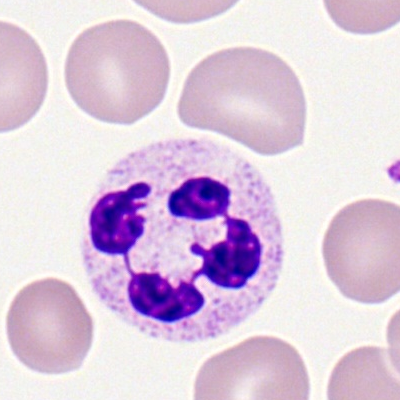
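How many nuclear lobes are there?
Four separate ones, set in a ring.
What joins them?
Thin threads of dark purple, coarsely clumped chromatin.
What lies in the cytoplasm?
Fine lilac granules, evenly sprinkled.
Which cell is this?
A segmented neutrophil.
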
